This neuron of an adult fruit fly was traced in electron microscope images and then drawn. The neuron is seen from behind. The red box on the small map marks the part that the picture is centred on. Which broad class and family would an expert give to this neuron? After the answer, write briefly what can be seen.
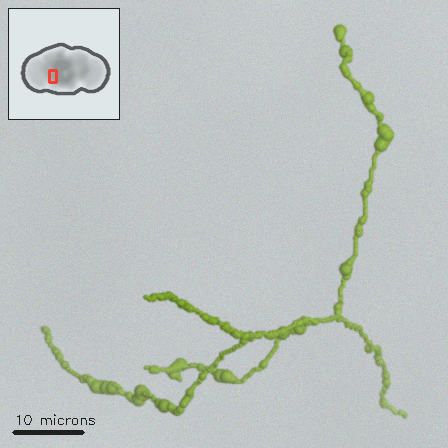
This is a sensory neuron entering the nerve cord. Its family is called class mechanosensory proprioceptive. No cell body is drawn. From top to bottom in the picture it spans about 55 microns. There are a dozen or fewer branch ends.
